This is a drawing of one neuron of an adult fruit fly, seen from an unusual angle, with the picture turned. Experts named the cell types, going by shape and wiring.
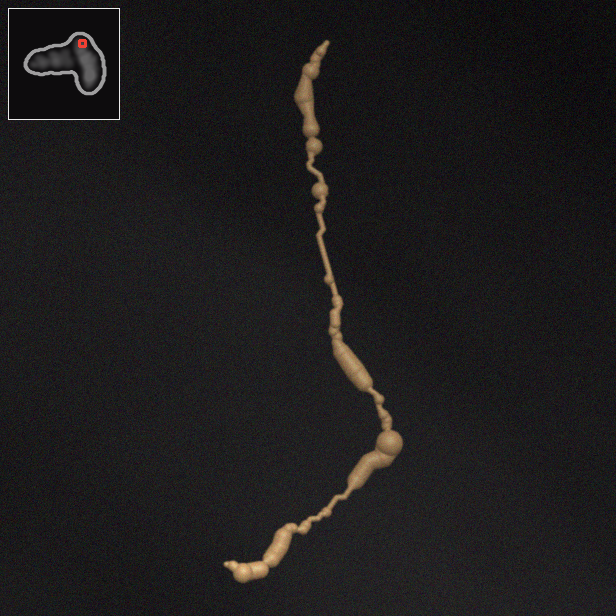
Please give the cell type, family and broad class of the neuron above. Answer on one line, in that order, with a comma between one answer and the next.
R7p, class visual, photoreceptor or other optic-lobe sensory neuron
